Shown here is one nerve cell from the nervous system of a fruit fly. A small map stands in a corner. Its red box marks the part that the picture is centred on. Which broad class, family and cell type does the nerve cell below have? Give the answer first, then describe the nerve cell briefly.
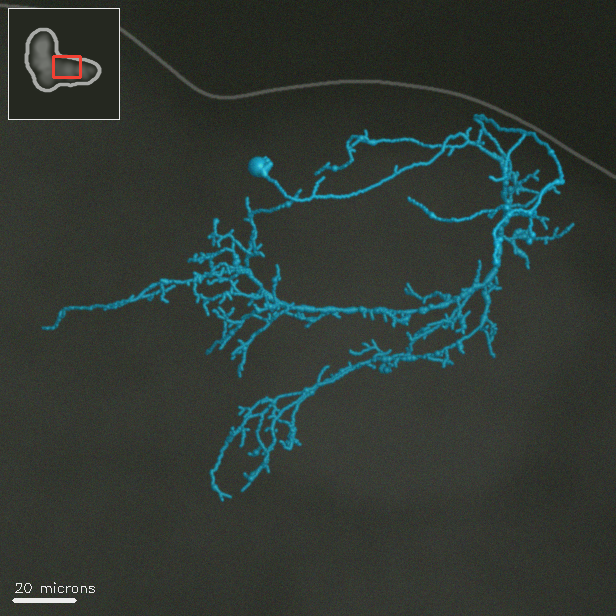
This is a nerve-cord intrinsic neuron. Its family is hemilineage 08A. The cell type is vMS11. Its cell body lies at the top of the picture. By the scale bar it is about 180 microns wide in this view.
